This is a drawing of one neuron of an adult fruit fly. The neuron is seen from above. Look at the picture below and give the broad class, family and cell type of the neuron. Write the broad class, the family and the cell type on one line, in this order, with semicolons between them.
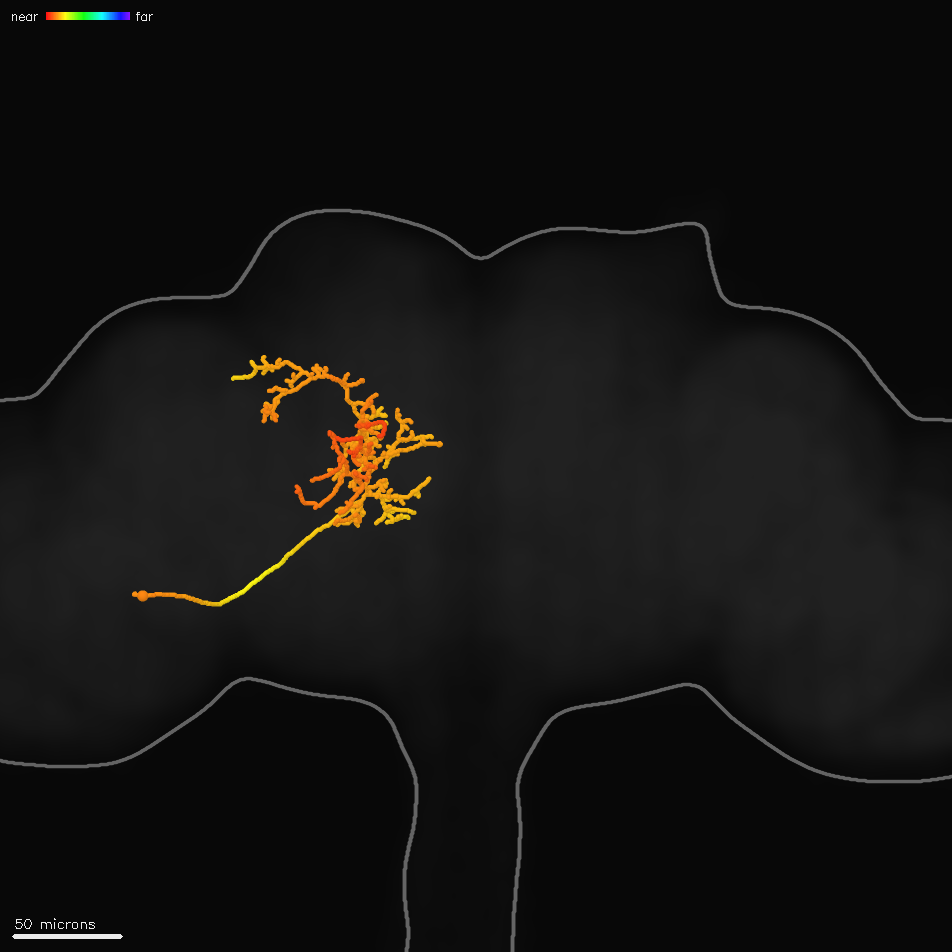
central-brain intrinsic neuron; hemilineage DL2_dorsal; SMP191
